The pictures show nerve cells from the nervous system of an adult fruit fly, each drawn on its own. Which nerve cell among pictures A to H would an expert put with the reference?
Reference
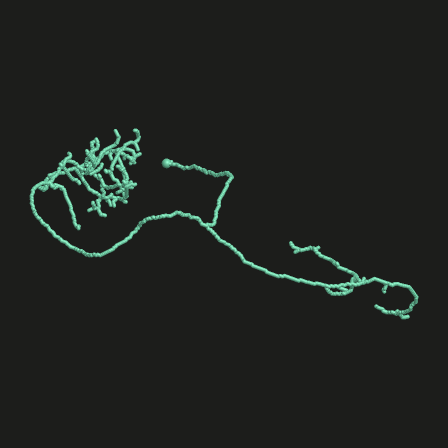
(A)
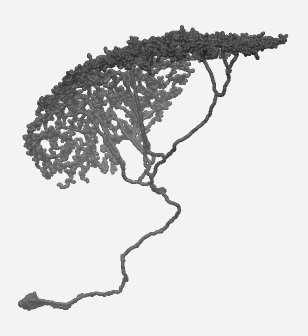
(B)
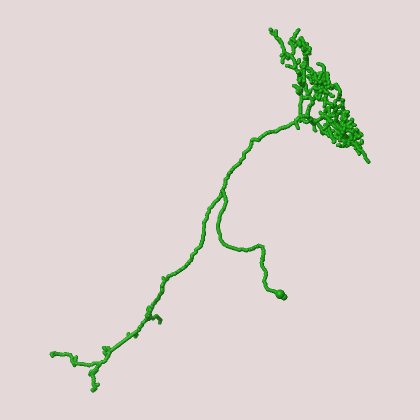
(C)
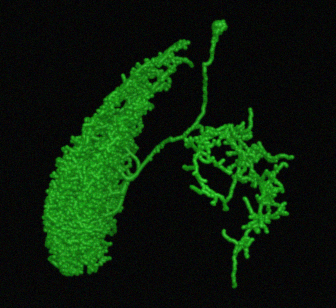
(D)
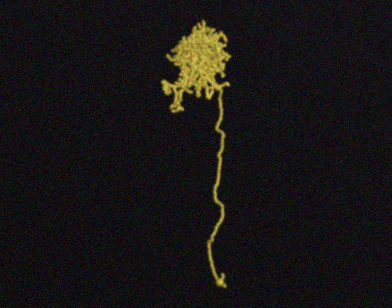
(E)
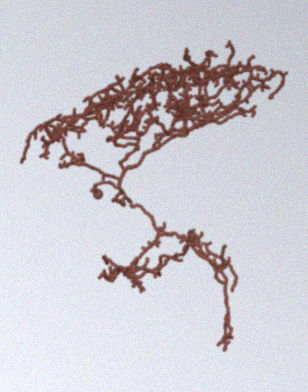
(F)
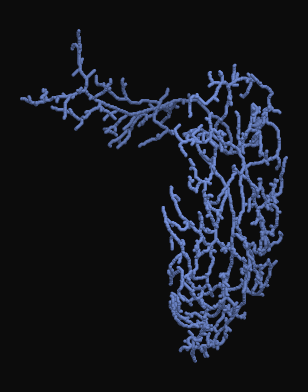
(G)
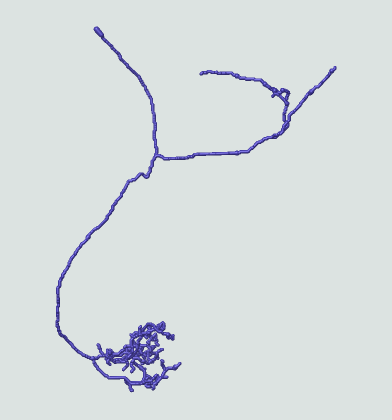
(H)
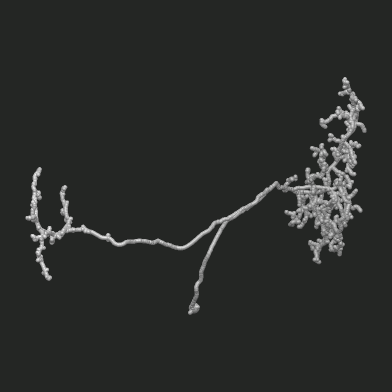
G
